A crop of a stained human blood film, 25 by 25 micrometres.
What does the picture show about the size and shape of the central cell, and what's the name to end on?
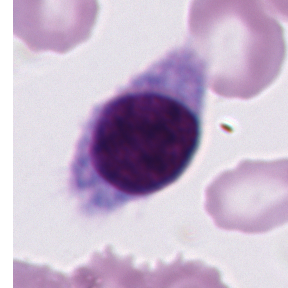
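The cell measures about 16 by 10 micrometres. Its nucleus, about 10 by 9 micrometres, is round to oval with no indentation or lobes and fills about 60% of the cell's area. The chromatin is dark purple and densely clumped. The cytoplasm has a fine mottled texture but no coarse granules. The cell border is ragged, with small fuzzy projections. This is a hairy cell.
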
